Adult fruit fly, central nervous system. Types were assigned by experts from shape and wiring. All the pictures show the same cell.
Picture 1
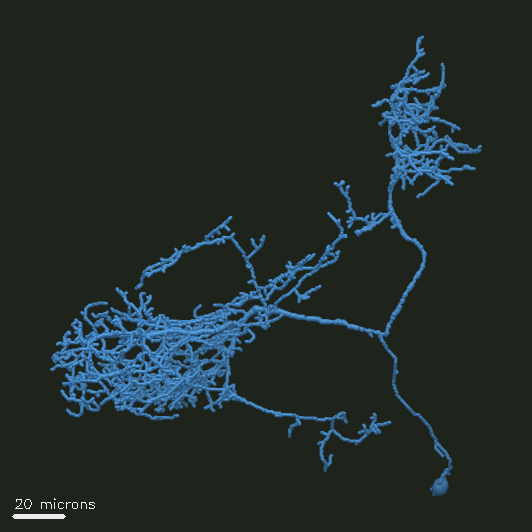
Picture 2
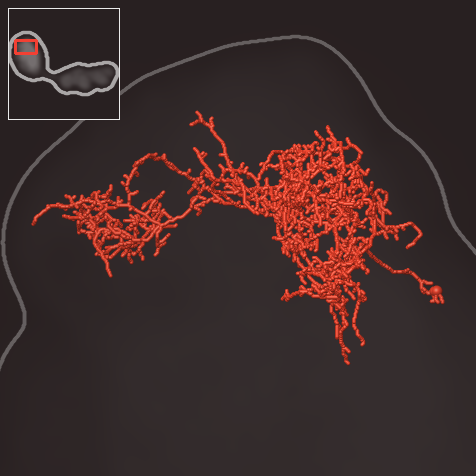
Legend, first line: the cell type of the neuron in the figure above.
LHPV10b1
